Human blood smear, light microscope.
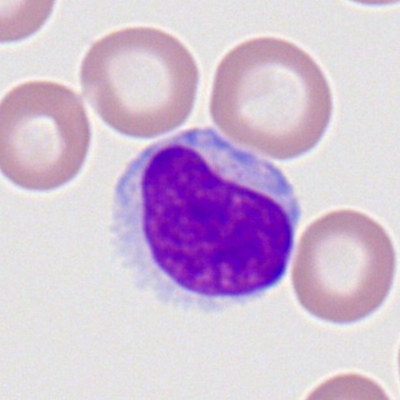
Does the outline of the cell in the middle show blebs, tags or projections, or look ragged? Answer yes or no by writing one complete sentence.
Yes, this cell's edge is broken by ragged or frayed parts, projections, blebs or tags.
